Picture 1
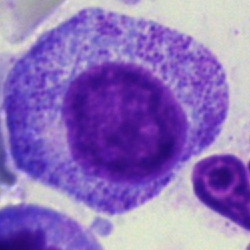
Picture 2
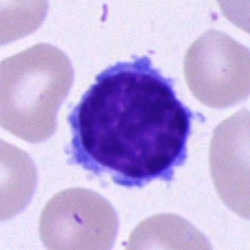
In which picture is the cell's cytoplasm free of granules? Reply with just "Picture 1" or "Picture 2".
Picture 2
